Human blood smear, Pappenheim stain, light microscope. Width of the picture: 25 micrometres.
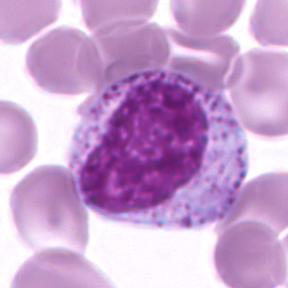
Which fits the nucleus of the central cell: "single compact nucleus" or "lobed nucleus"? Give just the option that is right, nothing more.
Single compact nucleus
